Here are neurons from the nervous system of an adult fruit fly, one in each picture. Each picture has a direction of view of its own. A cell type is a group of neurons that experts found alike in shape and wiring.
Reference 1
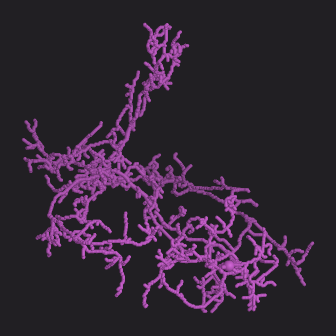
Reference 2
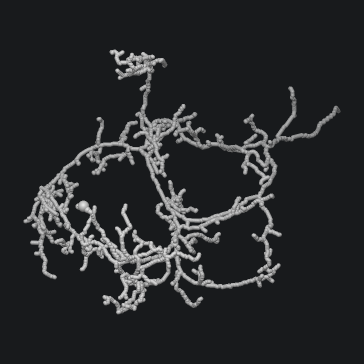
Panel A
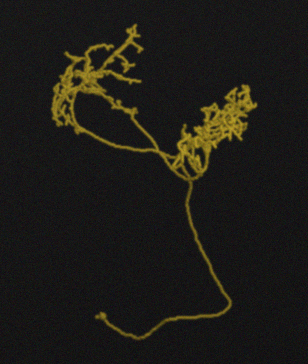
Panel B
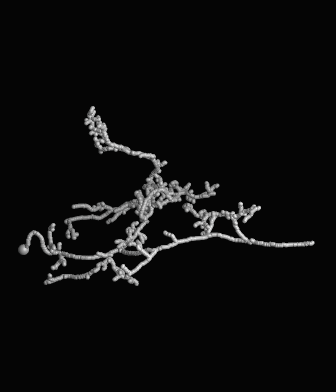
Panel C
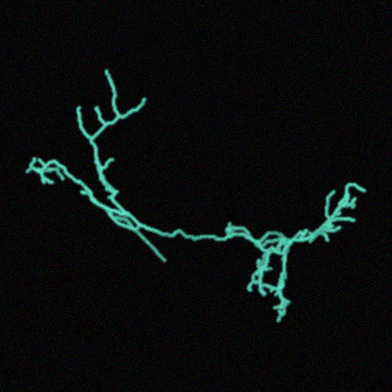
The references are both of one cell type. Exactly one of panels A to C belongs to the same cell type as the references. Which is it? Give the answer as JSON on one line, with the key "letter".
{"letter": "B"}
